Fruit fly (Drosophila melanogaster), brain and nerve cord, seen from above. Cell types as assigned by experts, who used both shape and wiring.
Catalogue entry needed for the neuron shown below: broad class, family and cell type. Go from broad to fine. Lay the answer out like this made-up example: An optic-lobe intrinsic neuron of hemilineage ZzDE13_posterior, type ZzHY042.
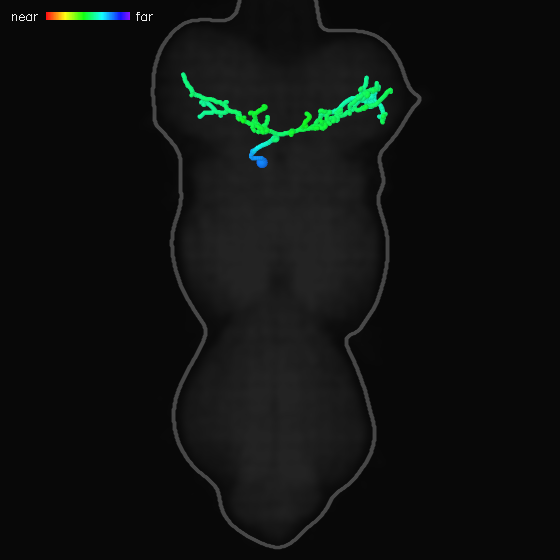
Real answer: A nerve-cord intrinsic neuron of hemilineage 12B, type IN12B083.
